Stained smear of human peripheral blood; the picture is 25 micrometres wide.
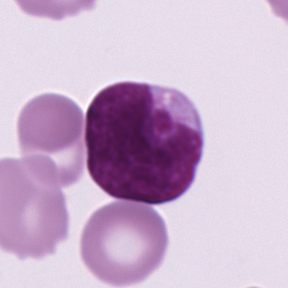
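Myeloblast, about 11 micrometres across, with a roughly round, smooth-edged outline. Its nucleus takes up about 80% of the cell's area and is indented at the upper right, which is where the cytoplasm sits. That cytoplasm is just a small pale lilac patch confined to the upper right, and you won't find distinct granules in it.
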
